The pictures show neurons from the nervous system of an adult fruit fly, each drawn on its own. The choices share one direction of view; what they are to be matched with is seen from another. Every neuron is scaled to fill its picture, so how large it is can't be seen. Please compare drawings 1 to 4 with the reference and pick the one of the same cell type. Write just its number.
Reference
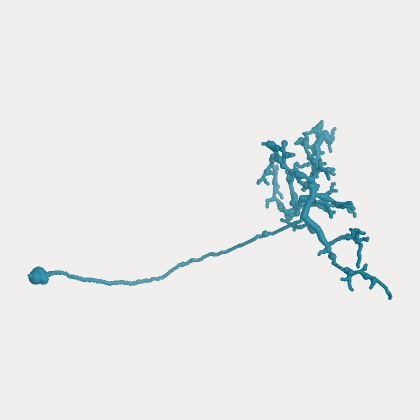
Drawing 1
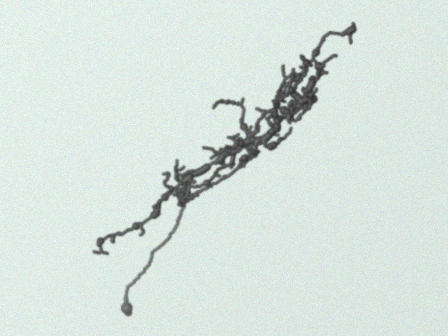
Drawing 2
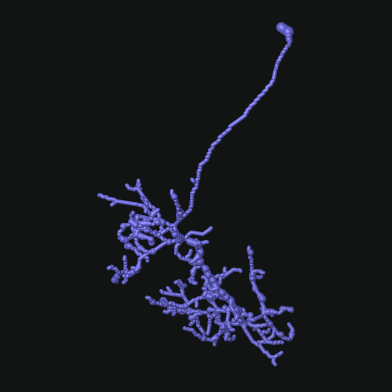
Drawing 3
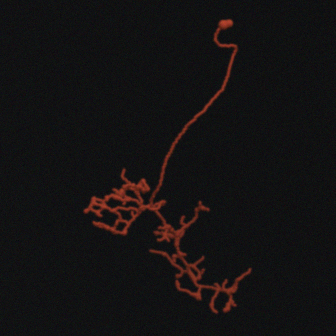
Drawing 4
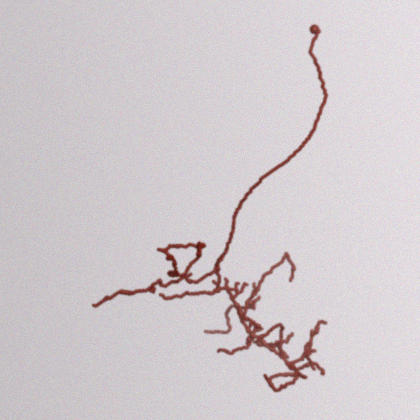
1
